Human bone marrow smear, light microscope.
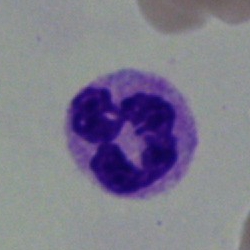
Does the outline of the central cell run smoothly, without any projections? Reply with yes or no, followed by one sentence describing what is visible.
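Yes. The cell has a round, smooth outline.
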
